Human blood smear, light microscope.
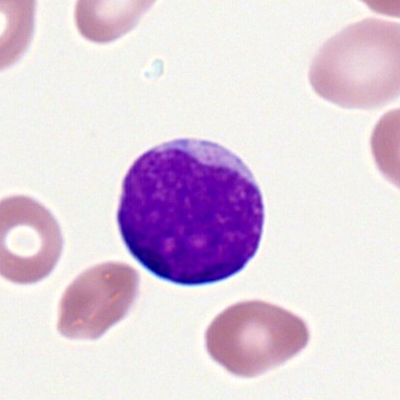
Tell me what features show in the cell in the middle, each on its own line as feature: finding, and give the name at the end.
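Outline: round and smooth, as far as I can tell.
Cytoplasm: a thin rim, widest at the top of the cell.
Cytoplasm colour: pale blue.
Granules: none seen in the cytoplasm.
Name: myeloblast.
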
